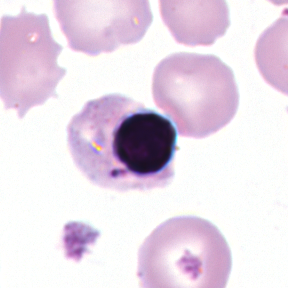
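Normoblast, the nucleated cell at the centre of a stained peripheral blood smear. The nucleus lies off-centre toward the right; no nucleoli are visible. Cytoplasm is plentiful and pale pinkish-lilac, with fine reddish-purple granules sparsely scattered through it.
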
